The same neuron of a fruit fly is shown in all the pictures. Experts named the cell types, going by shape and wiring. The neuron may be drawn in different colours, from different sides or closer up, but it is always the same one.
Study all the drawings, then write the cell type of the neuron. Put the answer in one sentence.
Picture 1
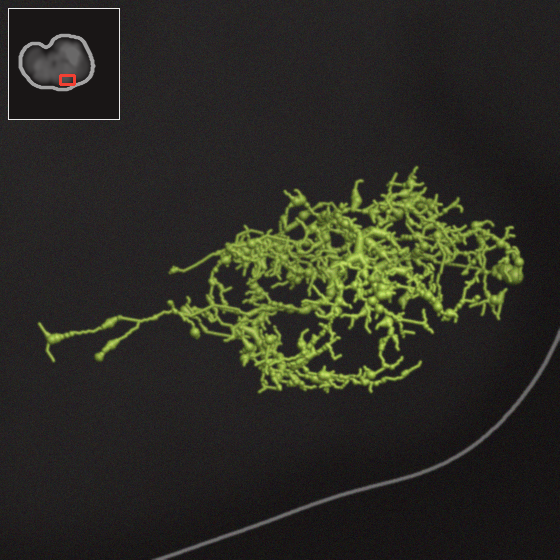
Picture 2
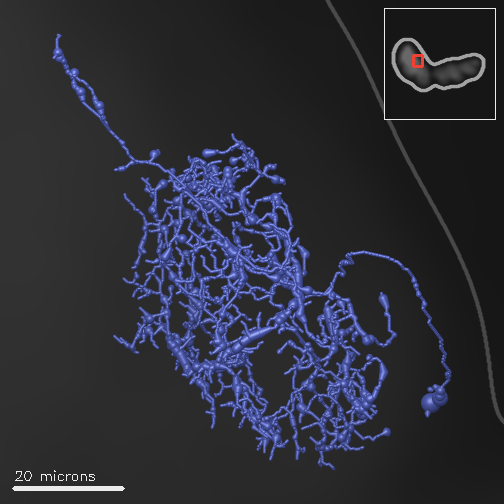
The cell type is CB1405.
